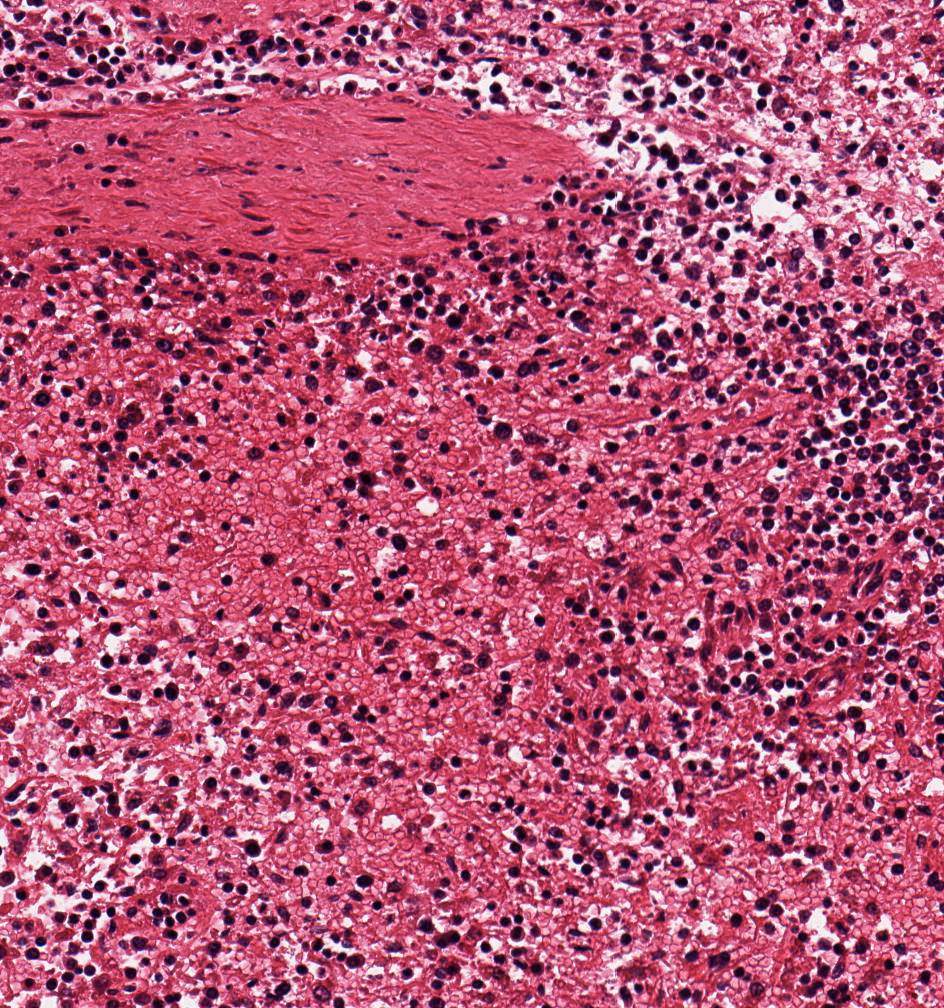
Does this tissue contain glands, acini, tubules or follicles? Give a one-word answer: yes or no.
No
